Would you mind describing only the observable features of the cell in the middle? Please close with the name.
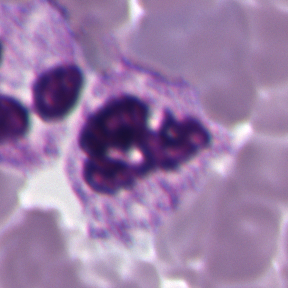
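The nucleus is divided into several connected lobes, and its chromatin is dark purple and coarsely clumped. Abundant pale pinkish-lilac cytoplasm surrounds it, filled with fine pink-purple granules. The cell is a segmented neutrophil.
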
